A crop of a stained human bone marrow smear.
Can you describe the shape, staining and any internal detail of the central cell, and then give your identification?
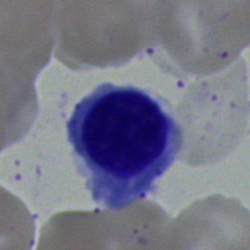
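Starting with the chromatin, it is dense and stains deep purple. Next, the cytoplasm is widest below the nucleus, and no granules show in it. Last, the lower edge of the cell is ragged. This is an erythroblast.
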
